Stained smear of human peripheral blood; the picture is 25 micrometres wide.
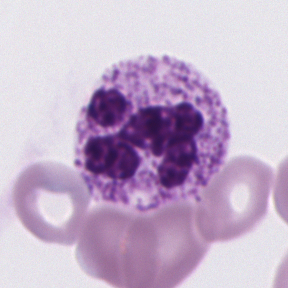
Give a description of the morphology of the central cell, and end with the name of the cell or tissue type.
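Look at the nucleus here: it's broken into several separate lobes, and they're either linked by thin strands or pushed up against each other instead of running as one continuous band. The chromatin is dark purple and heavily clumped, and between the granules the cytoplasm is a pale pink. This one's a segmented neutrophil.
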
